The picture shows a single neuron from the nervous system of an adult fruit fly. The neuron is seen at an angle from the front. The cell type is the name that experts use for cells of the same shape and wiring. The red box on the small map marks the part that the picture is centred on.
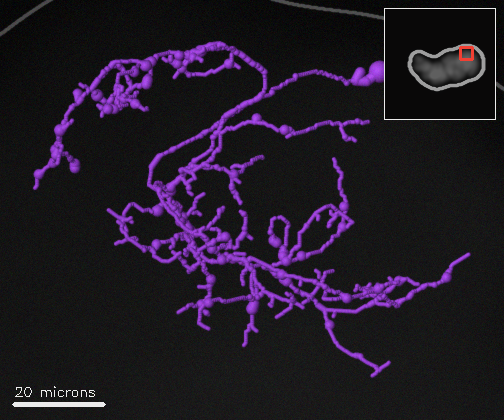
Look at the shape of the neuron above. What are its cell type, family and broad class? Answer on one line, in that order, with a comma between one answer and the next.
LHPV6h1, hemilineage LHp2, central-brain intrinsic neuron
